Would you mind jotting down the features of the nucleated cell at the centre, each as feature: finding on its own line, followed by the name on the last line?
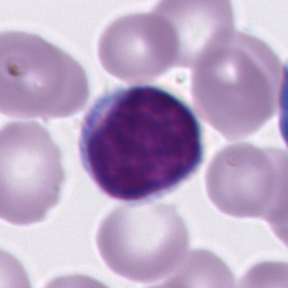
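Chromatin: dark purple and coarsely clumped, I'd say
Nucleoli: none I can see
Cytoplasm: pale blue
Granules: none seen in it
Name: typical lymphocyte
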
